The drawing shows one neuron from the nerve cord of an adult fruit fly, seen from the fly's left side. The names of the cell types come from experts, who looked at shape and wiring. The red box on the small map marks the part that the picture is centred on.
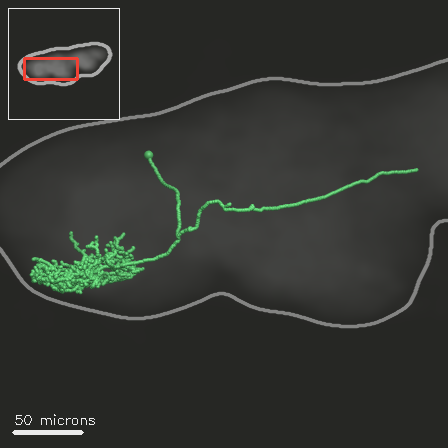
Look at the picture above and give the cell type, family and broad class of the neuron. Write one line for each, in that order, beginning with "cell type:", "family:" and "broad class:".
cell type: IN23B023
family: hemilineage 23B
broad class: nerve-cord intrinsic neuron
